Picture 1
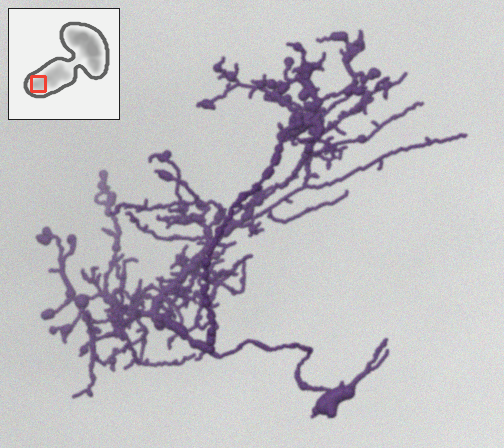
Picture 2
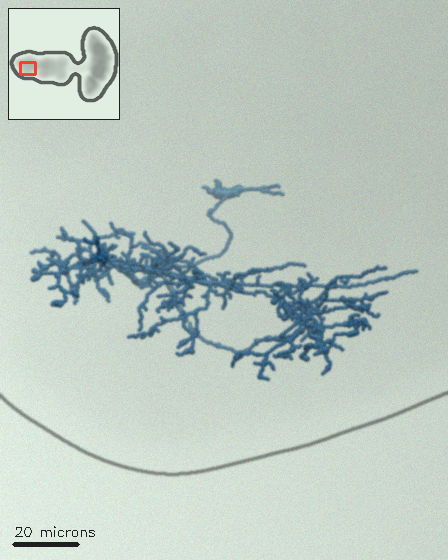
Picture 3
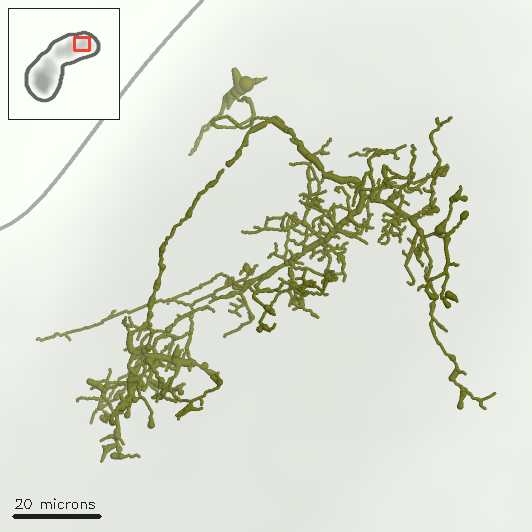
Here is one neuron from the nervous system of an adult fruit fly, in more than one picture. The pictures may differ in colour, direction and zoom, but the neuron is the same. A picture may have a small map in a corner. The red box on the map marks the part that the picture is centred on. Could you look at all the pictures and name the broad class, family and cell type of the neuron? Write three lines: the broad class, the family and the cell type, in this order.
nerve-cord intrinsic neuron
hemilineage 13B
IN13B019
